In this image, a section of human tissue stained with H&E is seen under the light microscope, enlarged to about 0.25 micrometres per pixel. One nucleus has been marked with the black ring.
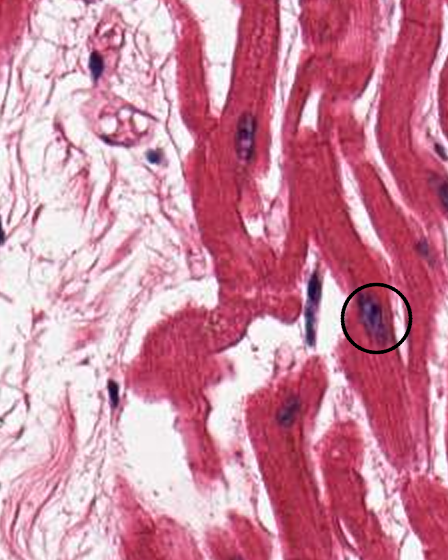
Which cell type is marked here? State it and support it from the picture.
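Cardiomyocyte. The nucleus is an oval, dark purple body that sits in the middle of the width of the fibre, with its long axis running along the fibre. The cytoplasm is abundant and deep pink-red, filling a long band on either side of the nucleus. The cytoplasm shows faint lines running along the length of the fibre. The cell lies within a long fibre that runs parallel to neighbouring fibres, separated from them by narrow pale gaps.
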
